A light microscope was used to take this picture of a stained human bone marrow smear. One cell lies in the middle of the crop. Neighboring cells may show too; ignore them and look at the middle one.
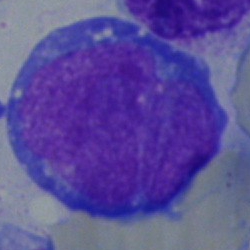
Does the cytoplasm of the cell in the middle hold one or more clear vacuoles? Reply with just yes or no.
Yes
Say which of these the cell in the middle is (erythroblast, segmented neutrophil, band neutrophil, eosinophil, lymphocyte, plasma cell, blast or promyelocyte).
blast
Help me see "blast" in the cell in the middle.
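This cell is a blast. Its cytoplasm forms only a narrow rim around the nucleus, which goes with that name.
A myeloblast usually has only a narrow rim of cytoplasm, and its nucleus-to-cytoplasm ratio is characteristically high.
The chromatin is finely granular and evenly spread, and the cytoplasm is deep blue. A few small clear spots lie in the cytoplasm near the top edge of the cell.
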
